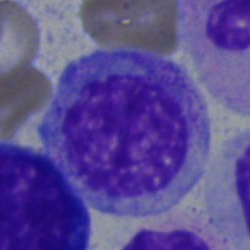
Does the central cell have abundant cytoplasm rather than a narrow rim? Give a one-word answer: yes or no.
No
